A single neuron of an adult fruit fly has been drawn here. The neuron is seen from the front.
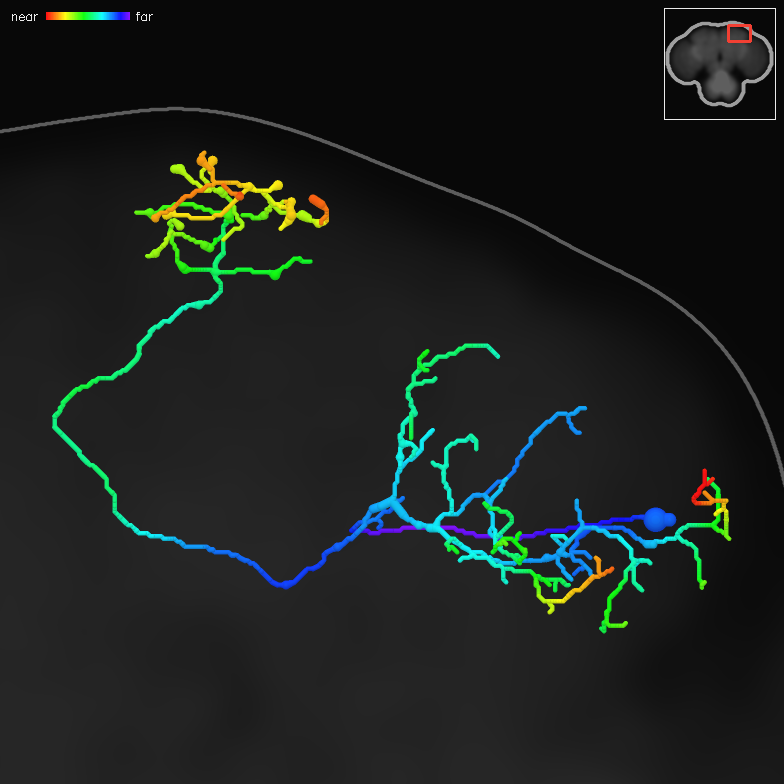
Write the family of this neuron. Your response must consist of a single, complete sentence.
Family hemilineage LHp2 includes the neuron shown here.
